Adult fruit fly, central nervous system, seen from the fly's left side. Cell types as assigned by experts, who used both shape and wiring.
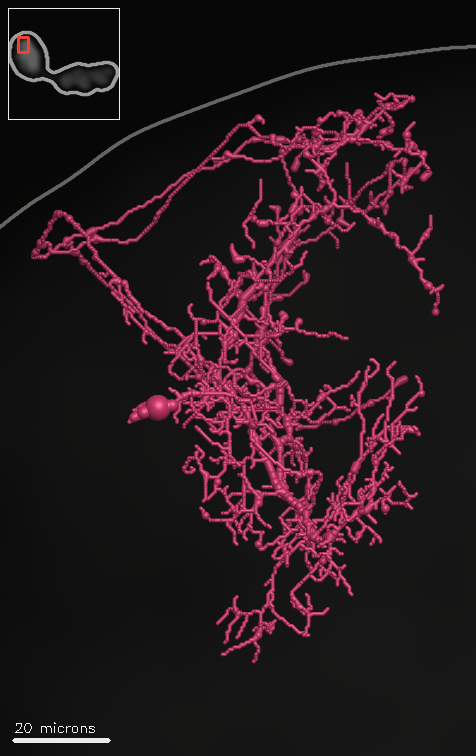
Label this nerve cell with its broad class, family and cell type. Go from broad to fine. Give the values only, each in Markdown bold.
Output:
**central-brain intrinsic neuron**, **hemilineage SLPal2**, **aSP-g3Am**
